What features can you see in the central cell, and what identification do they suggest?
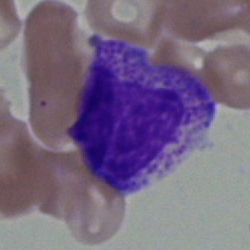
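Outline irregular, roughly triangular rather than round. Nucleus fills most of the cell. No clear vacuoles. Red cells press against its left and upper sides. Myelocyte.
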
